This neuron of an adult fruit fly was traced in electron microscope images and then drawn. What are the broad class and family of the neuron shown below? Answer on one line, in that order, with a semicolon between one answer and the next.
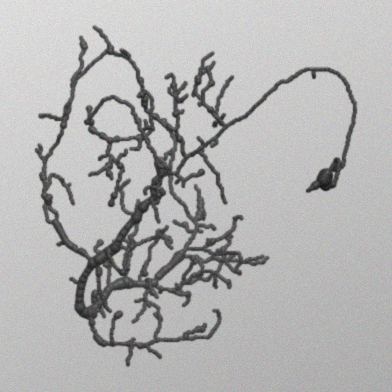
nerve-cord intrinsic neuron; hemilineage 03A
